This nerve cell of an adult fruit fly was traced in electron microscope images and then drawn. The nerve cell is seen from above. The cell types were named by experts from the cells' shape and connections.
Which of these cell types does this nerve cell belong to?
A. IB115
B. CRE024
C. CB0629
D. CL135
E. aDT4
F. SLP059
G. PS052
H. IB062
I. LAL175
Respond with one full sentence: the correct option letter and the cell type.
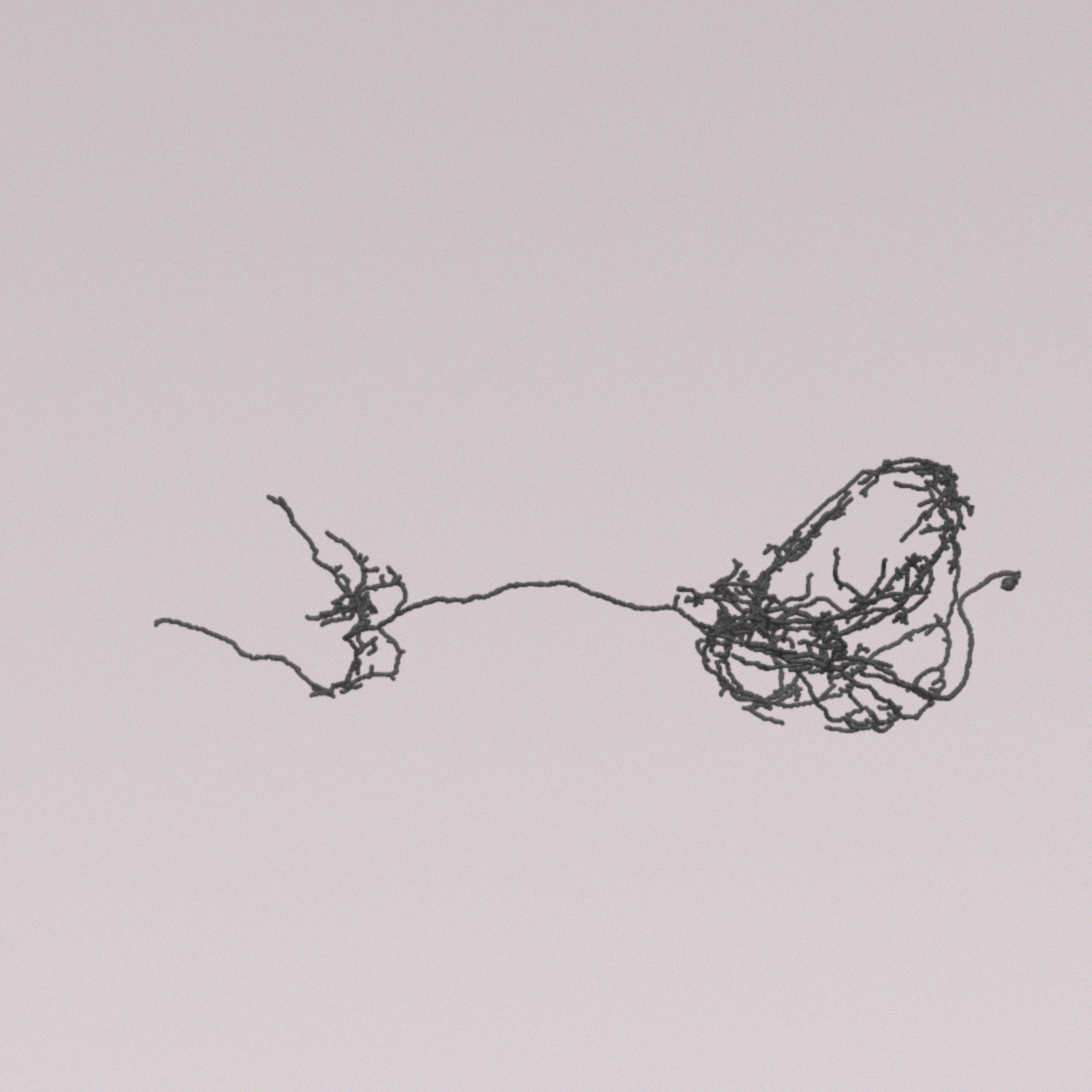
Option D, the cell type CL135, describes the nerve cell.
